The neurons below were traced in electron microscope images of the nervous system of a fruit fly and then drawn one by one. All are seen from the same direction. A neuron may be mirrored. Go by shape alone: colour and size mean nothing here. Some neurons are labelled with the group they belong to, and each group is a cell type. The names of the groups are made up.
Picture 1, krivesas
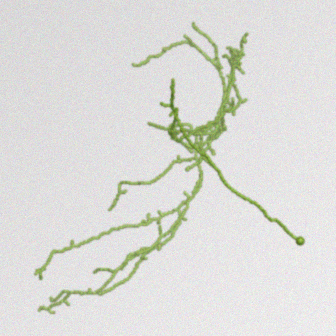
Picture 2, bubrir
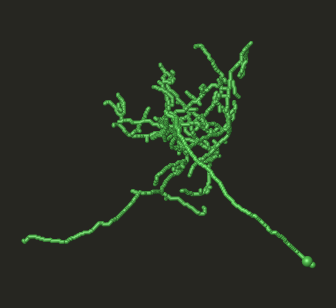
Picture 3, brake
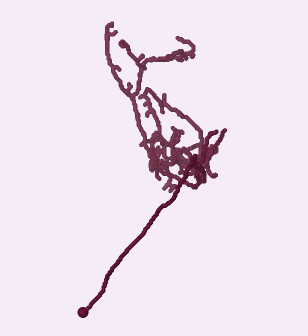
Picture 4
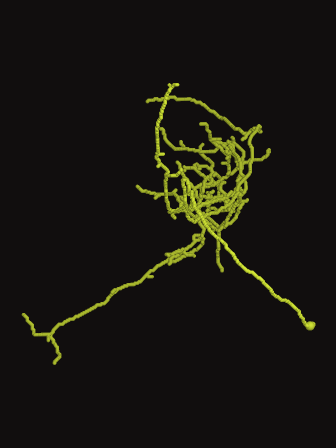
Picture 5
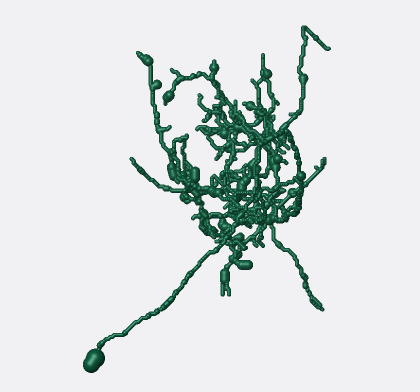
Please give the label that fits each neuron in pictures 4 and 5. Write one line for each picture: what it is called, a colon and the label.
4: bubrir
5: bubrir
